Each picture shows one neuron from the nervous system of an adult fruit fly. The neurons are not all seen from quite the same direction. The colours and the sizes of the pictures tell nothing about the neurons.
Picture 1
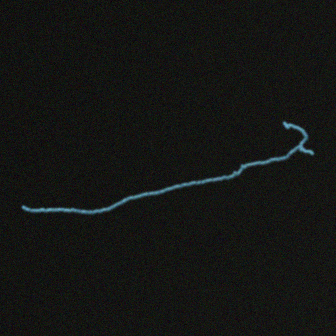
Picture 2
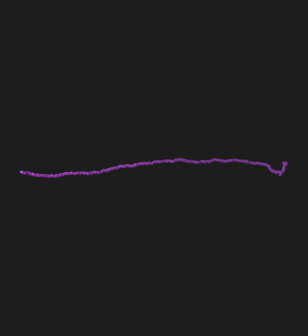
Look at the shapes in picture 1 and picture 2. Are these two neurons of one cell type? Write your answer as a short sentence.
They are of the same cell type.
